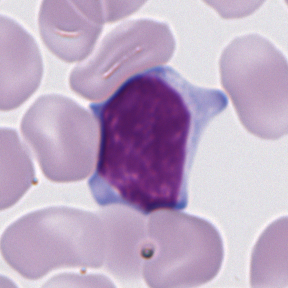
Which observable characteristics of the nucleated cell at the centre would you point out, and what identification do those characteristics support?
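Starting with the outline: angular, with pointed corners rather than a smooth round edge. Next, the nucleus: polygonal, with several straight sides. Then the cytoplasm: pale blue, a wider band right of the nucleus than left, no vacuoles visible. Finally, this is a typical lymphocyte.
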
